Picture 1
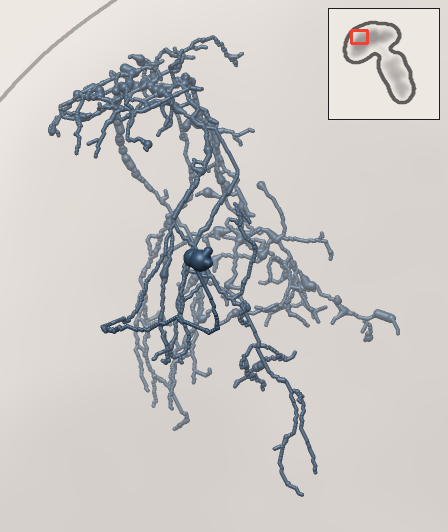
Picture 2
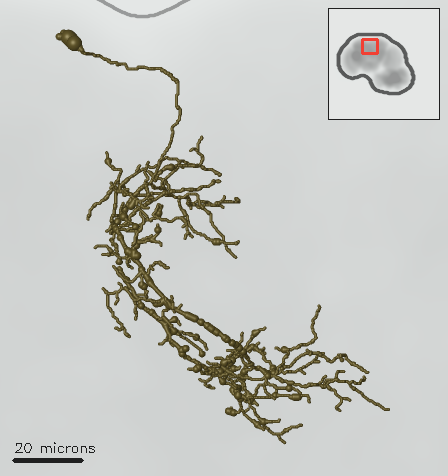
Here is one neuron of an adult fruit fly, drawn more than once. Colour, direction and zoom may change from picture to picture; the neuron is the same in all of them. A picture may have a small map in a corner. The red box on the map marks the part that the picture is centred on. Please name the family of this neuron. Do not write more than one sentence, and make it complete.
The neuron is listed under family hemilineage SMPad3.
